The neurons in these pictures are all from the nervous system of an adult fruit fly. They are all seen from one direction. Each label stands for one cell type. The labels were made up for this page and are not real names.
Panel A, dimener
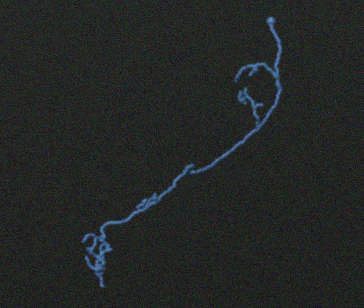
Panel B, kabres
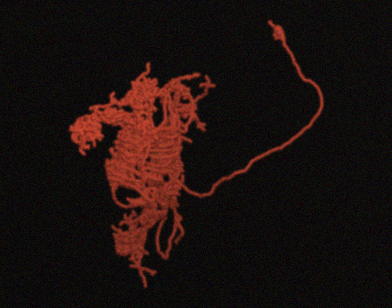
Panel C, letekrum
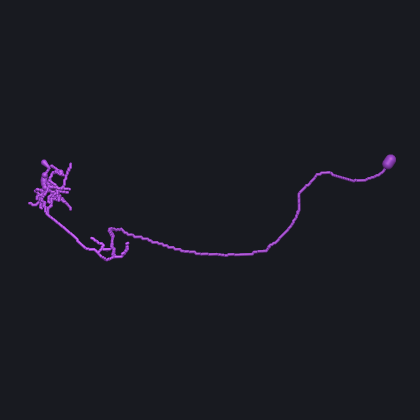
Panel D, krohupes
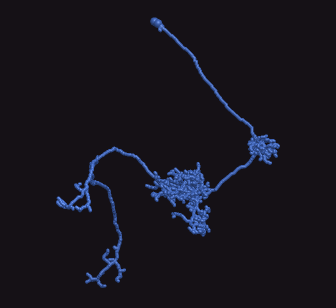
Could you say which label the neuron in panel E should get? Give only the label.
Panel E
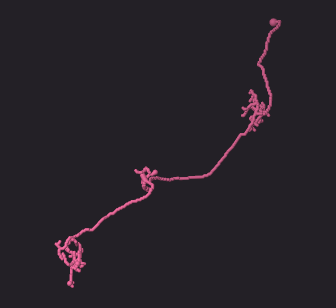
dimener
